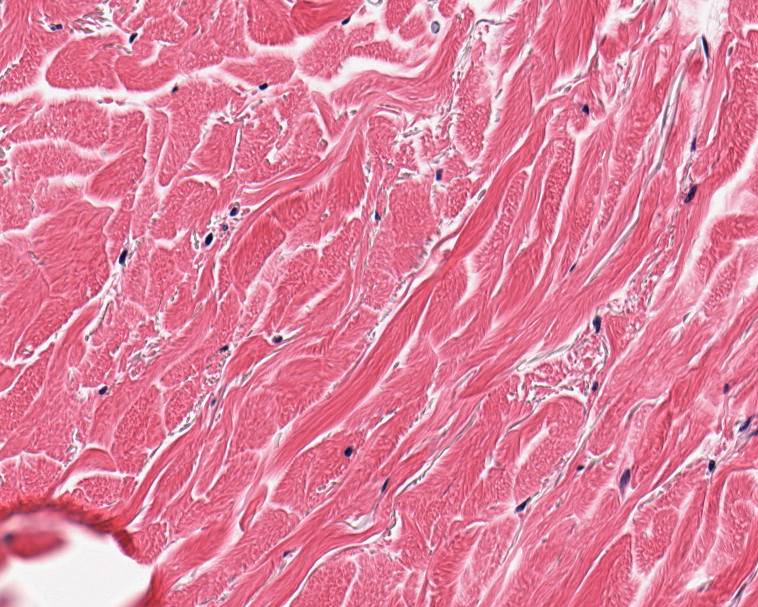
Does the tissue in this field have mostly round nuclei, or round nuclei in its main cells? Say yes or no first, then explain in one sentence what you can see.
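No. Most nuclei are small, dark and elongated, lying along the direction of the fibres.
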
